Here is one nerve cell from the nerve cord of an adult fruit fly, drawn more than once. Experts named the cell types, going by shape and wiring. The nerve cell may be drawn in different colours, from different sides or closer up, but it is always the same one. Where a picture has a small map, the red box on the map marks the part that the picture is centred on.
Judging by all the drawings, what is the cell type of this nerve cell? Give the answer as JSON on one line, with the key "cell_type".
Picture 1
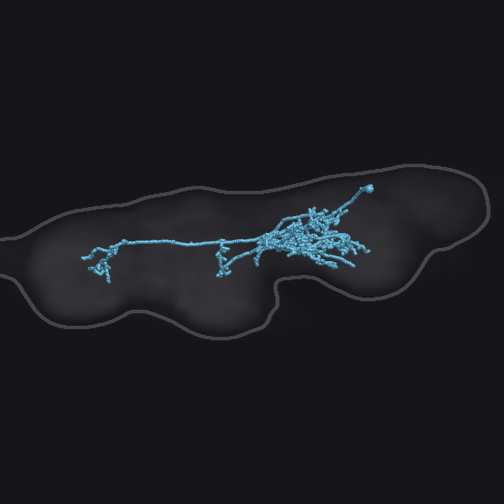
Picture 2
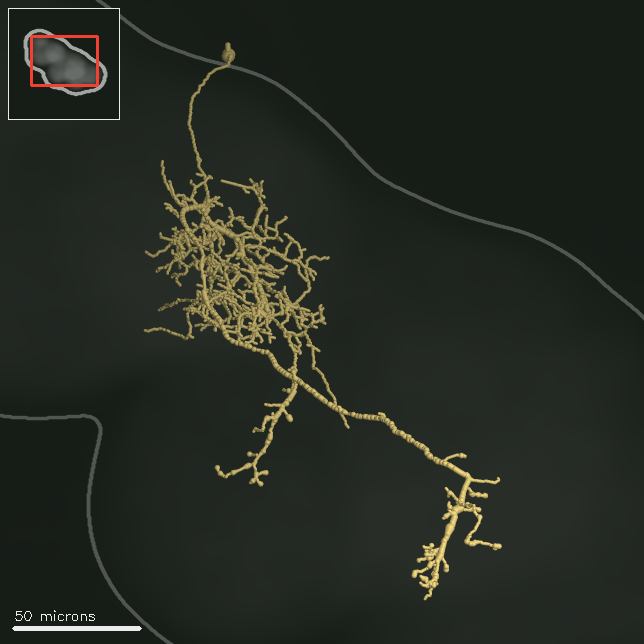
{"cell_type": "IN09A055"}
